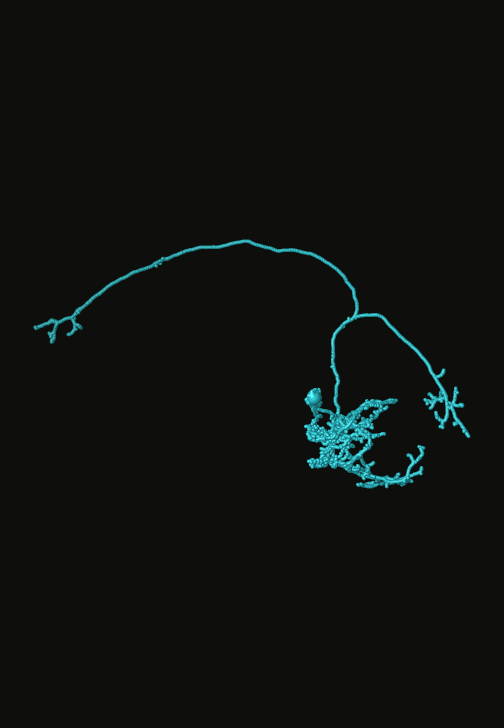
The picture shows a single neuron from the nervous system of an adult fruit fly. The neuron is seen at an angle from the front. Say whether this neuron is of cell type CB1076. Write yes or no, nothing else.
no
